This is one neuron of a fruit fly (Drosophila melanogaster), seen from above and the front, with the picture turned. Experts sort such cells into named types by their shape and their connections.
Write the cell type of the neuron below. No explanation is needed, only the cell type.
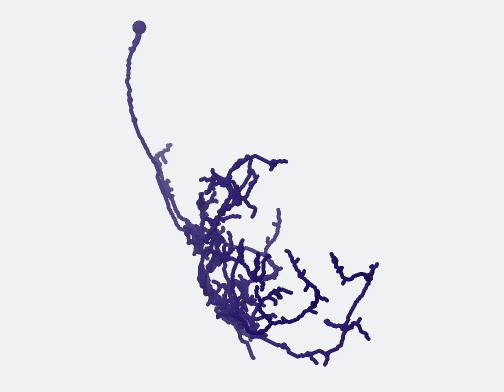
SLP257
